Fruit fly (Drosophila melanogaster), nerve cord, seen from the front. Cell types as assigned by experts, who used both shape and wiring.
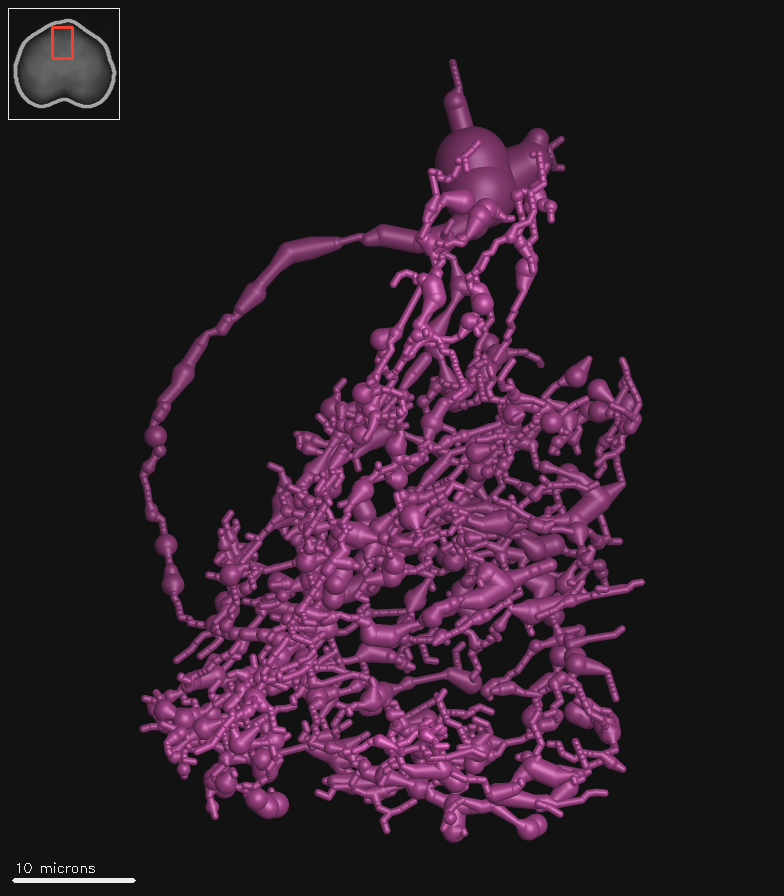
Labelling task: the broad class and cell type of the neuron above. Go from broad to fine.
nerve-cord intrinsic neuron; INXXX184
